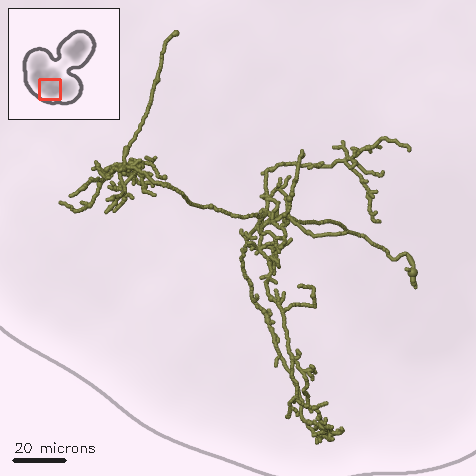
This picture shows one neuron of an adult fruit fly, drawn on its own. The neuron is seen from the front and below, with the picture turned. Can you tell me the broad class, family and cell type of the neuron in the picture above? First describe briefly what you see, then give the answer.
Its cell body lies on the right of the picture. By the scale bar it is about 160 microns tall in this view. The picture shows dozens of branch ends. It is a central-brain intrinsic neuron. The family is hemilineage CLp2. Its cell type is SMP274.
